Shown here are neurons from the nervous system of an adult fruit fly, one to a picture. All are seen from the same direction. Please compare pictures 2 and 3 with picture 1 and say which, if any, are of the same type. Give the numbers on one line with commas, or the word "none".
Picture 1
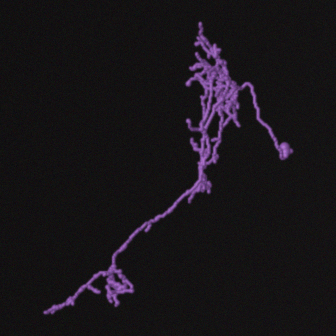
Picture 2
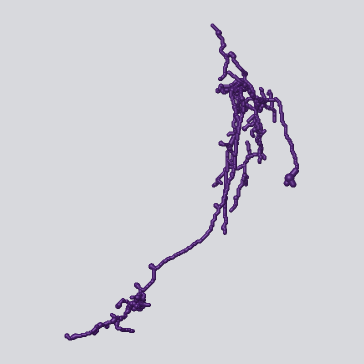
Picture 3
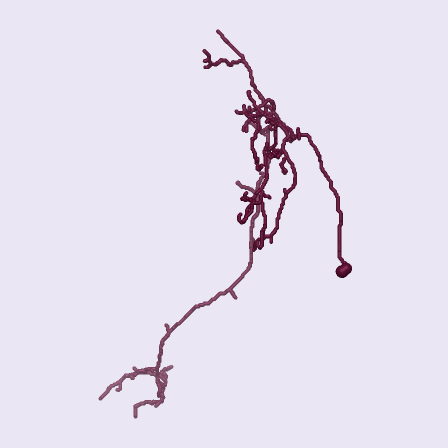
2, 3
